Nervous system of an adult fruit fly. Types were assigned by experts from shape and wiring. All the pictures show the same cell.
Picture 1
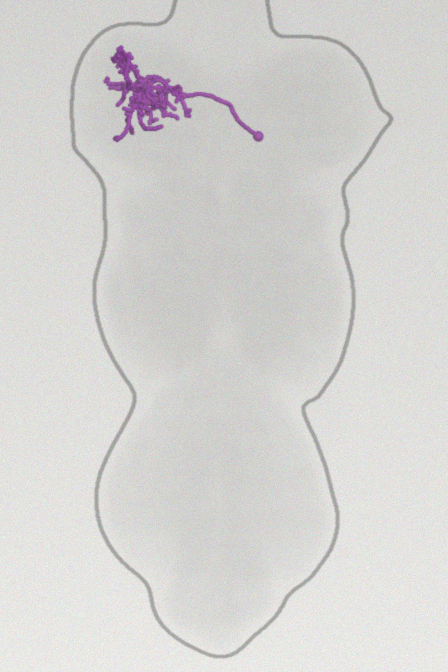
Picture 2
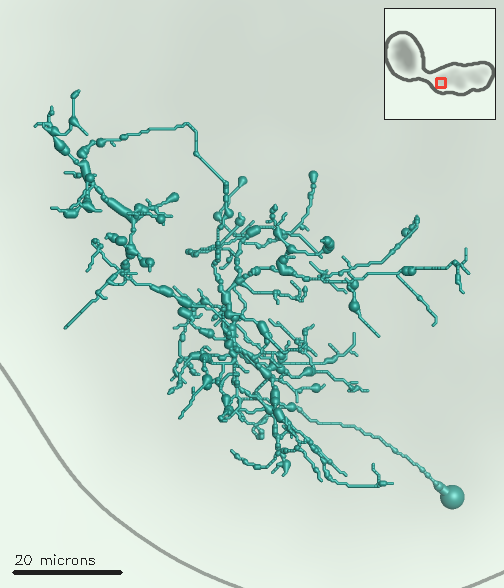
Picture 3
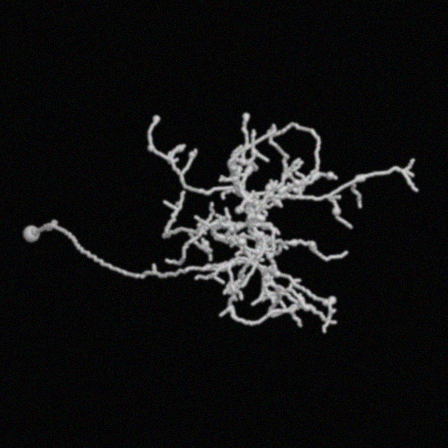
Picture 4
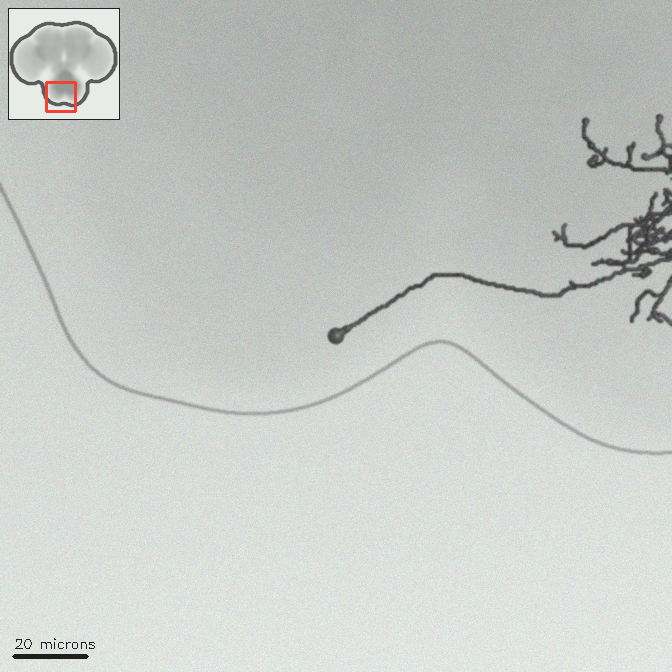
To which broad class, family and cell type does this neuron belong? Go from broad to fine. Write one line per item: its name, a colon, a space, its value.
broad class: nerve-cord intrinsic neuron
family: hemilineage 13B
cell type: IN13B066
